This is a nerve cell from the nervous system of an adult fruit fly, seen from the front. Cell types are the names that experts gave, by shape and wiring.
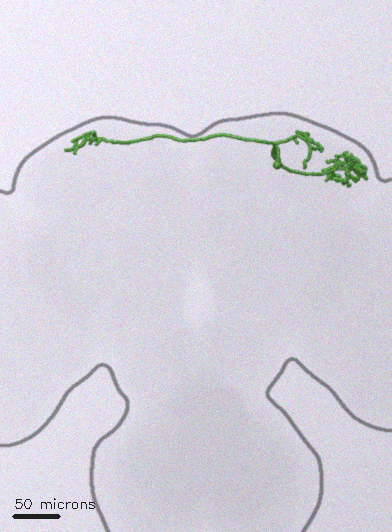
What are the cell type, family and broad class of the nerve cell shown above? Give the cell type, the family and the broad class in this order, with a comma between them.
CB3340, hemilineage LHd1, central-brain intrinsic neuron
